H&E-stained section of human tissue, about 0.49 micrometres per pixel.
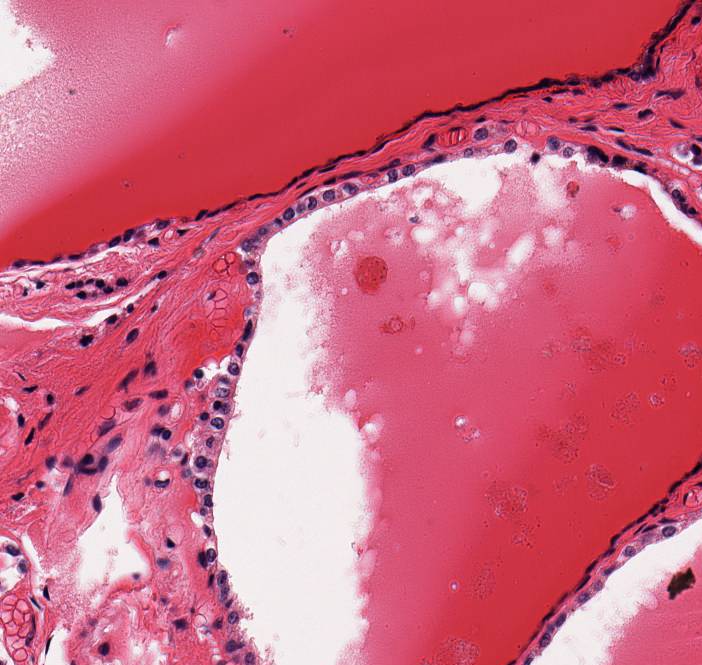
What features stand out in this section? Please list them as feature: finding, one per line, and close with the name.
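Spaces: large, rounded, full of pink material, split by thin strips of tissue
Lining of the central space: single layer of flat to low cuboidal cells
Nuclei: small, round and dark in those lining cells
Bubbles: small clear ones, clustered in the upper part of the central pink material
Name: thyroid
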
